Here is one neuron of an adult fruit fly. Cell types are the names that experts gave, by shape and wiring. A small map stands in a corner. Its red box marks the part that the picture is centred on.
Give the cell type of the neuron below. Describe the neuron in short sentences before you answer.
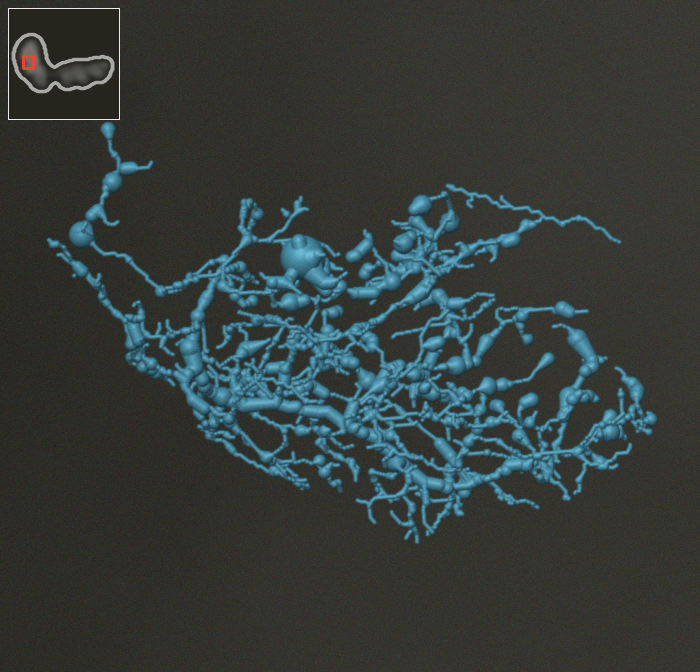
More than a hundred branch ends can be seen. As drawn here it is wider than it is tall. It is a central-brain intrinsic neuron. Its cell type is SAD114.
